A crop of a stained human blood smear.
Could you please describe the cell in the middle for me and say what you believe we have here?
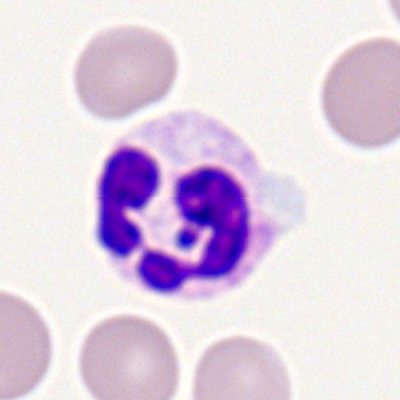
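Outline roughly round. Nucleus divided into several separate lobes. Cytoplasm plentiful, pale pinkish-lilac, with fine, faint granules. Segmented neutrophil.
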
